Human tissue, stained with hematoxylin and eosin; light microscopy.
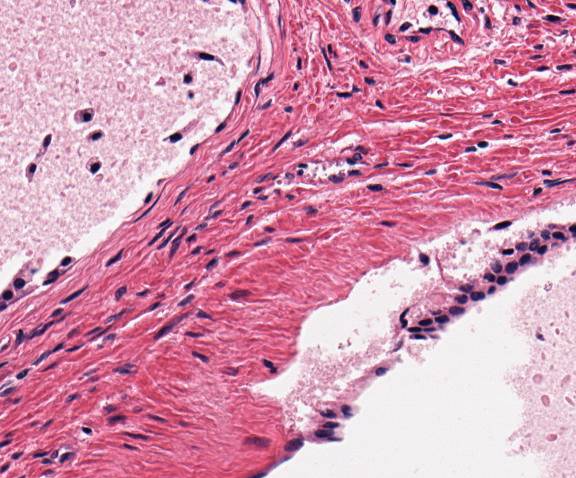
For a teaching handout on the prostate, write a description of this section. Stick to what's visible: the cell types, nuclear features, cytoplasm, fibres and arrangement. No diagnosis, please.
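Diagonal, lower left to upper right: broad band of dense pink fibrous tissue. Fibres in band parallel to its long axis. Scattered nuclei in band dark, elongated, spindle-shaped. Right middle of field: edge of a space lined by cells with crowded, dark, round to oval nuclei.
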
